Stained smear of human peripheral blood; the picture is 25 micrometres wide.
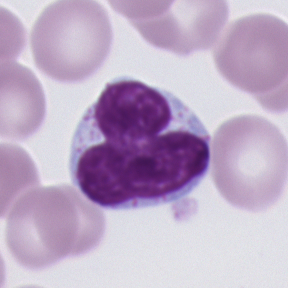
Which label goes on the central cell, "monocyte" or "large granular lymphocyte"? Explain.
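You are looking at a large granular lymphocyte.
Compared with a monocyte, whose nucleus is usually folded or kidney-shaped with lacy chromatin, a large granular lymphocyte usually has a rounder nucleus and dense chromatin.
See how dark purple and dense the chromatin looks here; that is what settles it. The nucleus is about 11 micrometres across and fills about 80% of the cell's area, leaving only a narrow pale blue-grey rim of cytoplasm. Within that rim, fine, sparse pinkish-red granules are scattered, and the outline of the whole cell is roughly round and smooth.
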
